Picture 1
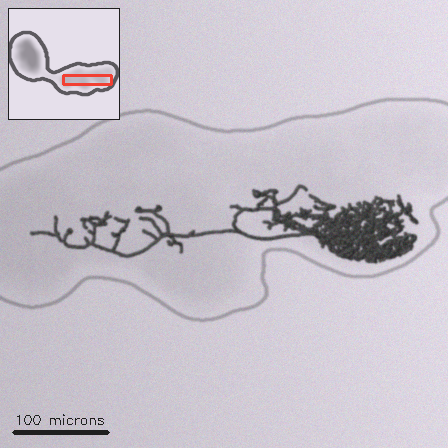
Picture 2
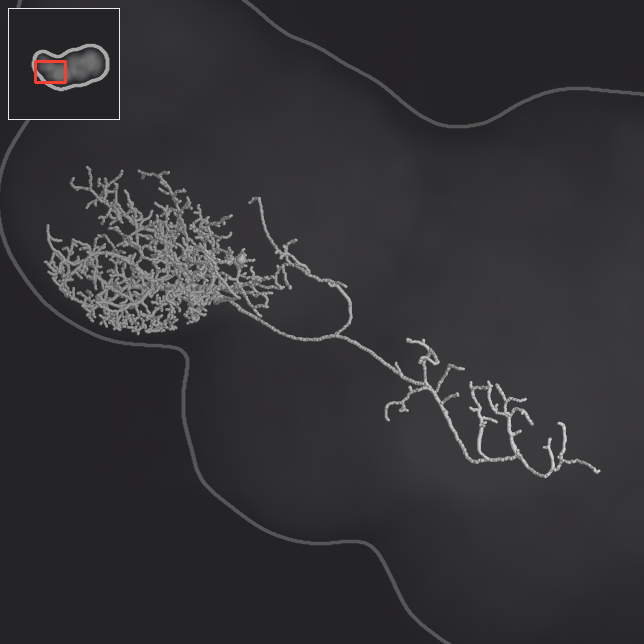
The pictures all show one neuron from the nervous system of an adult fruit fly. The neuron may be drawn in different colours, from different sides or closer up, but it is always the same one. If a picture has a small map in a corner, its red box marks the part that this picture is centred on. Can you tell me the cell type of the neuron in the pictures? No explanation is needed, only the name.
IN17A013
